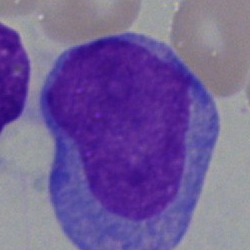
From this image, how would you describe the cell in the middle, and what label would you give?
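Nucleus positioned toward the top; the broadest band of cytoplasm lies beneath it. Chromatin finely granular, evenly distributed. Cytoplasm: no granules, no vacuoles. Cell: blast.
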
